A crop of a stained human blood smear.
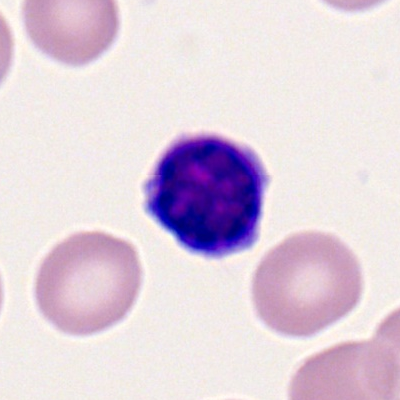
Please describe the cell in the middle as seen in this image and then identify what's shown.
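The outline is roughly round, with a slightly ragged edge. Chromatin is dense and dark purple, in a coarse, clumped pattern. No distinct nucleolus is visible. Cytoplasm is scant, a barely visible thin rim at the edge. The cell is a lymphocyte.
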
